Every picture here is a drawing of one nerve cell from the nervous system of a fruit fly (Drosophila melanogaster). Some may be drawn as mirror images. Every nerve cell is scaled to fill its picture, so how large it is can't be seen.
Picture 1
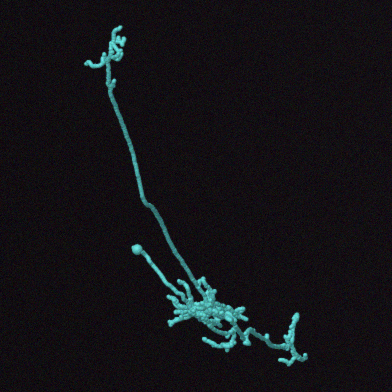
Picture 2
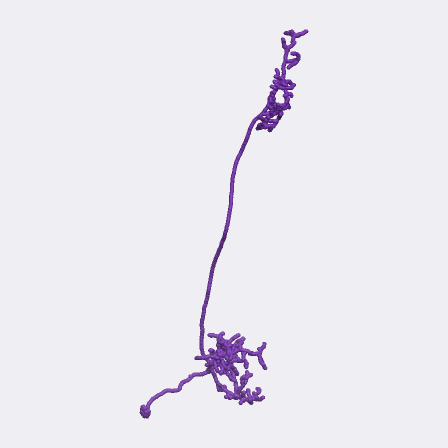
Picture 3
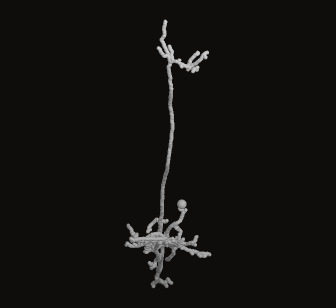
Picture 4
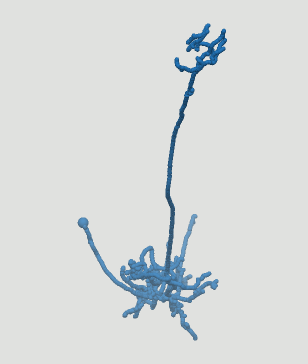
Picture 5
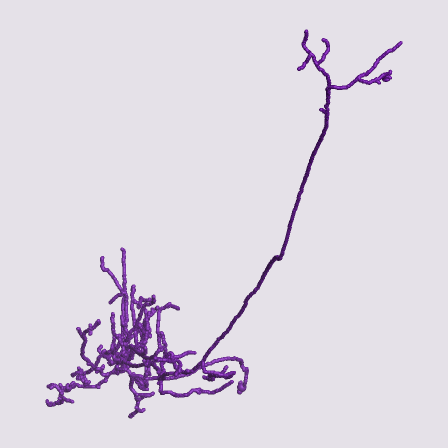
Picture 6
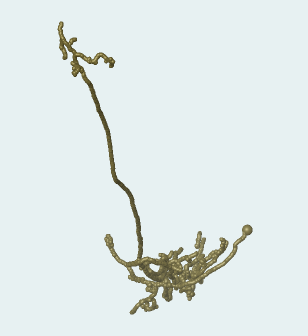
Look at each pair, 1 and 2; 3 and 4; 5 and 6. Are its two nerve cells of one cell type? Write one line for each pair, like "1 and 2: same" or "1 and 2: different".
1 and 2: different
3 and 4: same
5 and 6: same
